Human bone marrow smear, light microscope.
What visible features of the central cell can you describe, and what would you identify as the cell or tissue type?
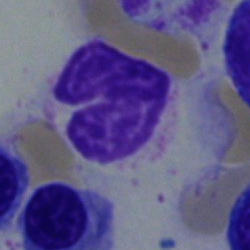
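A deep notch in the nucleus's left side gives it a kidney shape. Dark purple clumped chromatin, paler streaks between clumps, no nucleolus visible. The outer border is faint and hard to trace against the background. It's a band neutrophil.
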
